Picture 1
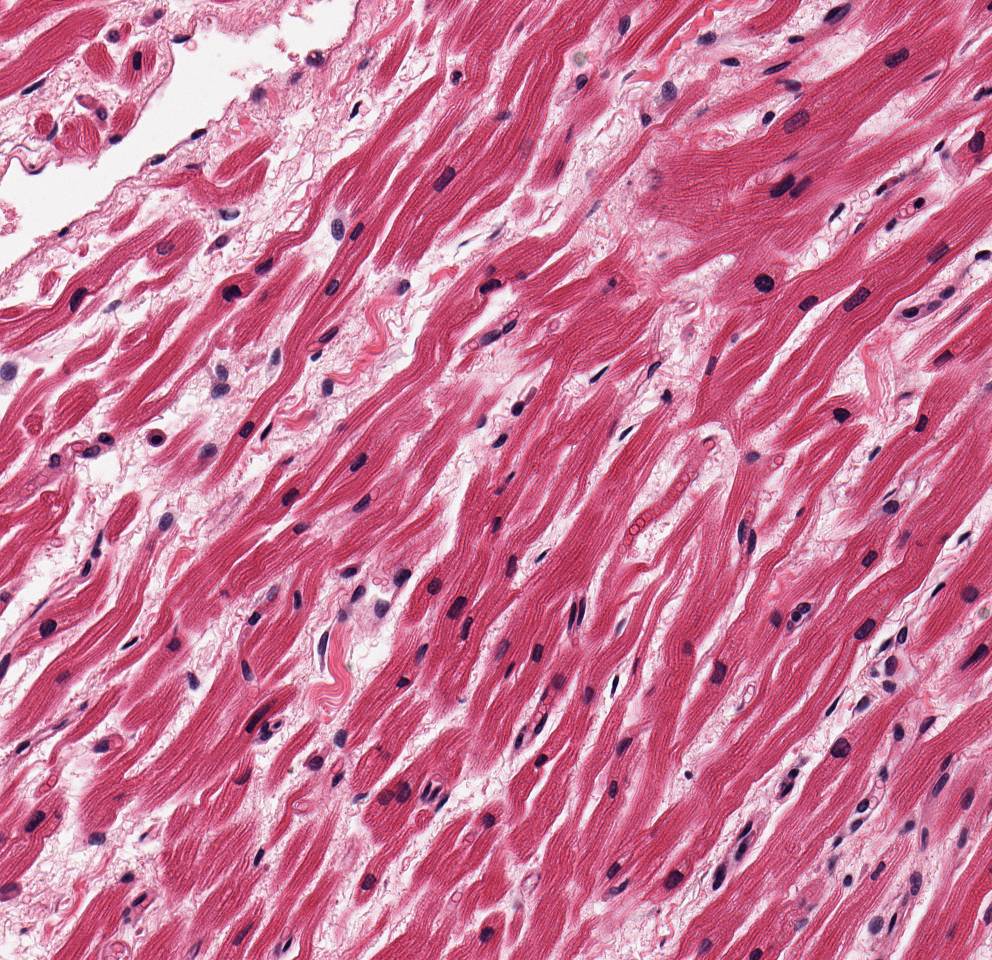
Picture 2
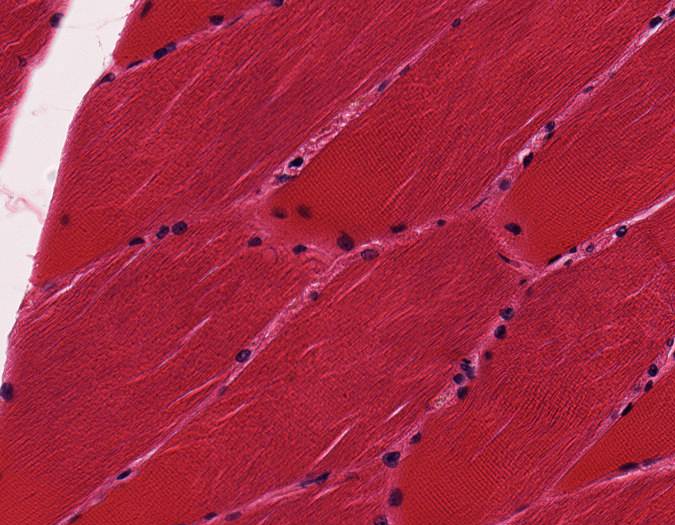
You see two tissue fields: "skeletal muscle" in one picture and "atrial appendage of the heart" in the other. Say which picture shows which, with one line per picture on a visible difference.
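Picture 1 shows tissue from the atrial appendage of the heart. The oval nuclei of the muscle fibres lie centrally within the fibres.
Picture 2 shows tissue from the skeletal muscle. The nuclei lie at the edges of the muscle fibres rather than in their centres.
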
